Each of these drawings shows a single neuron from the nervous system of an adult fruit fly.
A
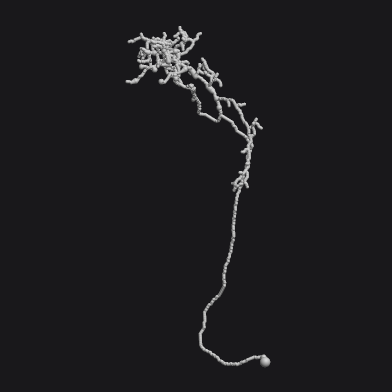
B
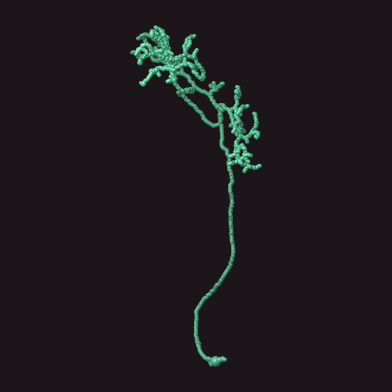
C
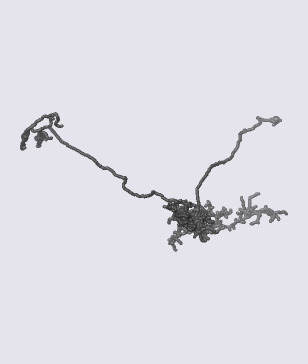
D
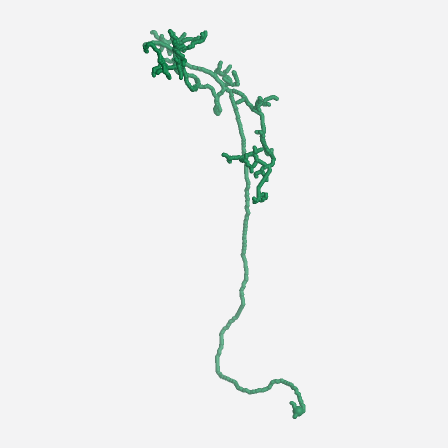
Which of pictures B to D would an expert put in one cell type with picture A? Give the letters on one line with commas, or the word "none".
B, D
